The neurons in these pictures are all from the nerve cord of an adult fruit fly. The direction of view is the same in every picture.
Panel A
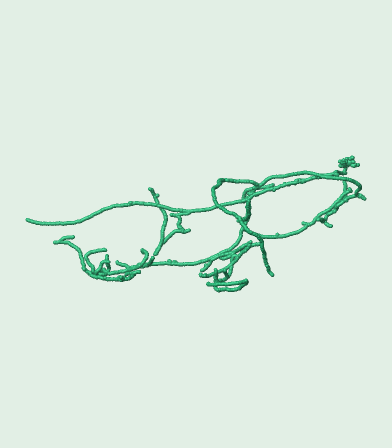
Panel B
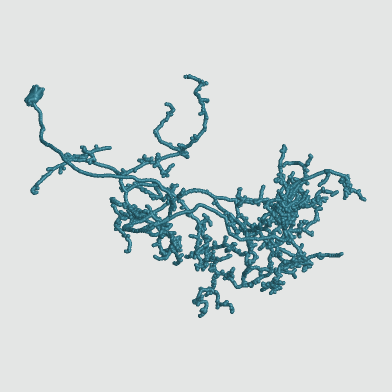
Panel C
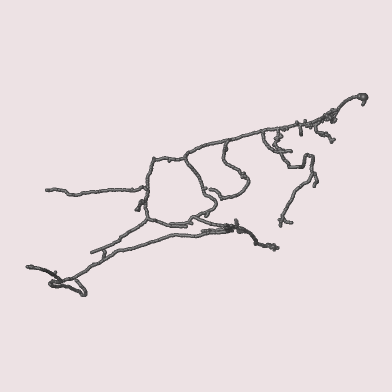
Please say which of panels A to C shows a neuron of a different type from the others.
B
